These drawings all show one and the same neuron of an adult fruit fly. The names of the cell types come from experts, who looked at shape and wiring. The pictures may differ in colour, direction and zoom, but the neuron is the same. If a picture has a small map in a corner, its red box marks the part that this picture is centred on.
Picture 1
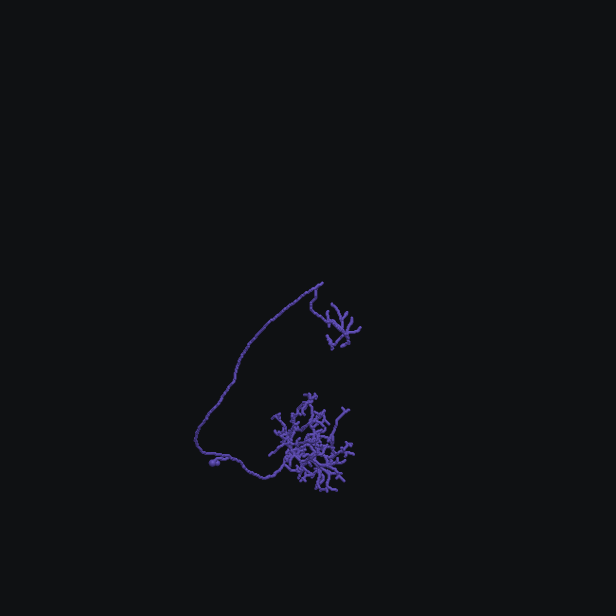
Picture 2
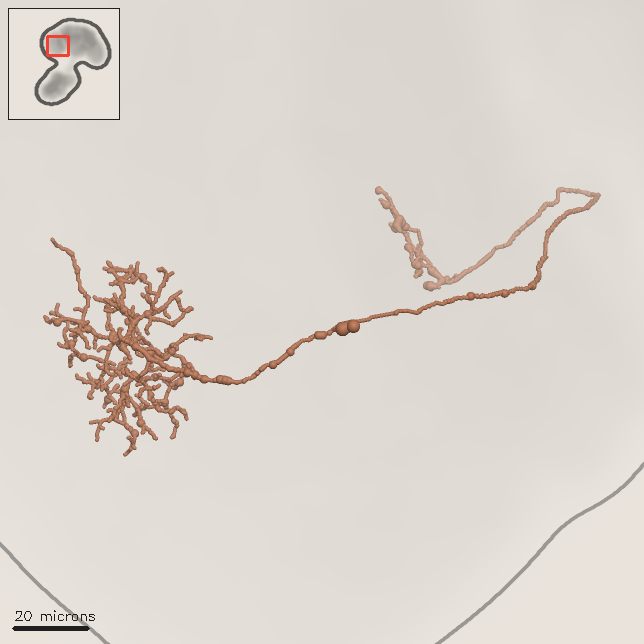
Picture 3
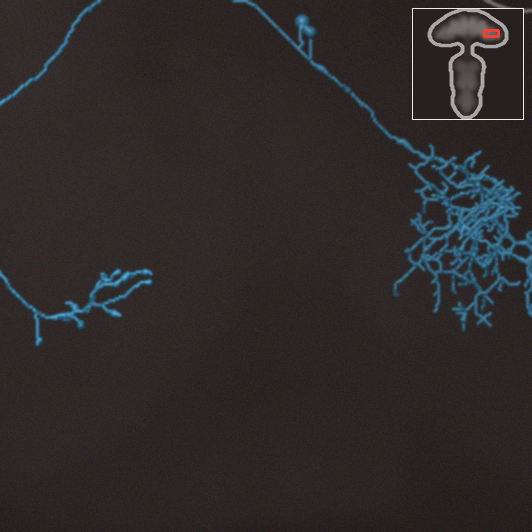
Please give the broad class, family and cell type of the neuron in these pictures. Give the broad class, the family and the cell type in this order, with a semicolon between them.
optic-lobe intrinsic neuron; MeLo; MeLo2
